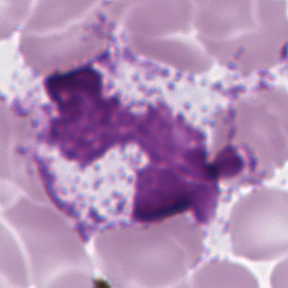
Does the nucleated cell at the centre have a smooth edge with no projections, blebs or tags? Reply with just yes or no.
No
